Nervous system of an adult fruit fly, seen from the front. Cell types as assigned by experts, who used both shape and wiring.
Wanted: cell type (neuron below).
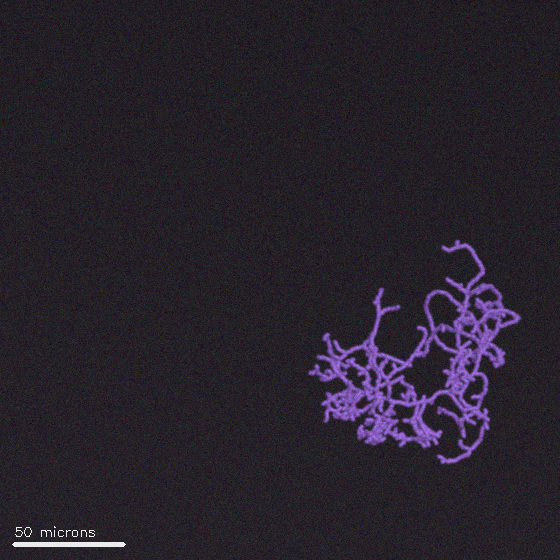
IN03A046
